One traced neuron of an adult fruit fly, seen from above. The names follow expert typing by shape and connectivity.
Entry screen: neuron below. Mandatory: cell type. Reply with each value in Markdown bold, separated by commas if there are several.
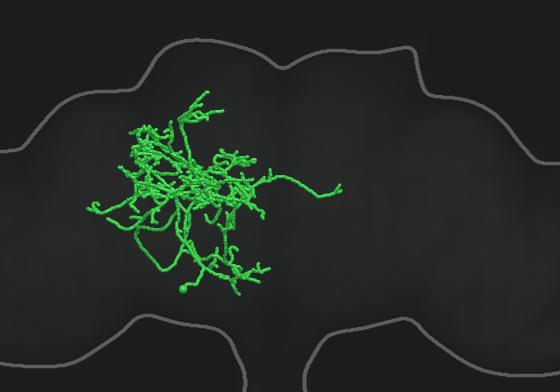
**PVLP203m**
